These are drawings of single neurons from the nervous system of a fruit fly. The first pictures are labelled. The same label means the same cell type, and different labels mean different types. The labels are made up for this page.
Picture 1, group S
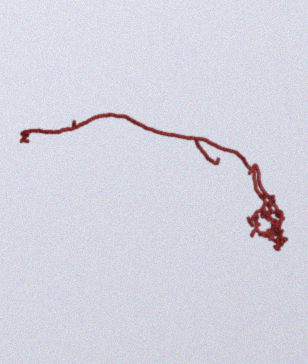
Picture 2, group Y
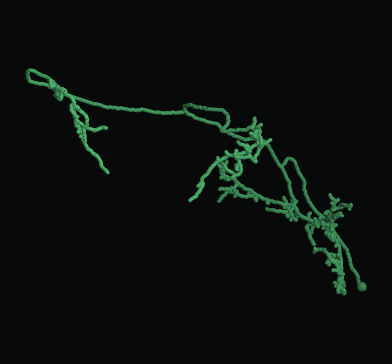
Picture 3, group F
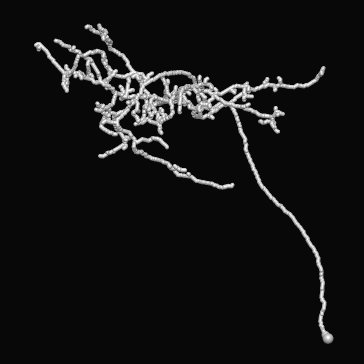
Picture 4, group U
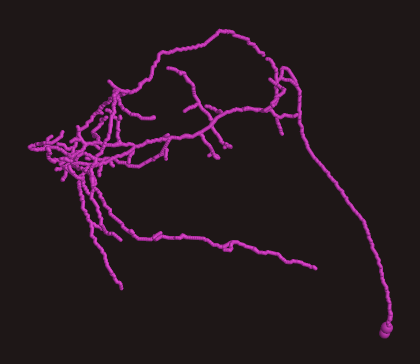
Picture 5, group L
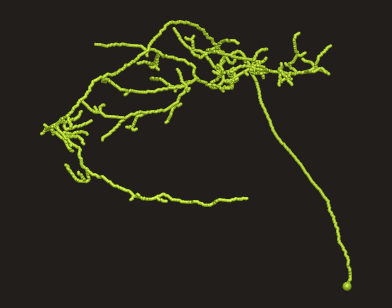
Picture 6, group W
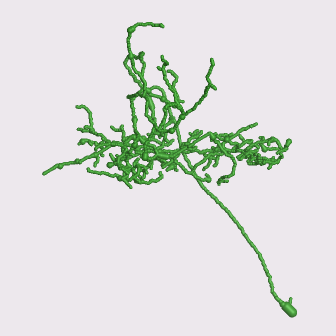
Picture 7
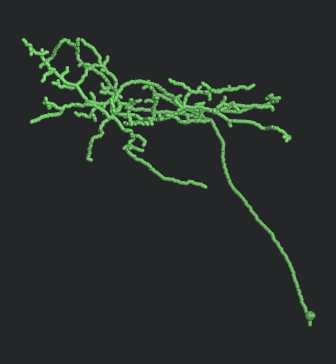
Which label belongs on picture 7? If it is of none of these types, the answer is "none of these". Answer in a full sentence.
It belongs to group F.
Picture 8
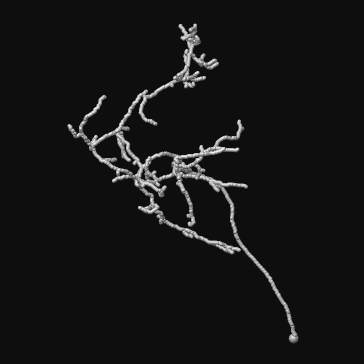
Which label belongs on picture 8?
It belongs to group F.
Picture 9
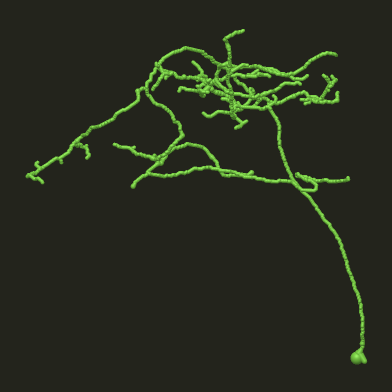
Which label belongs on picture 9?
It belongs to none of these.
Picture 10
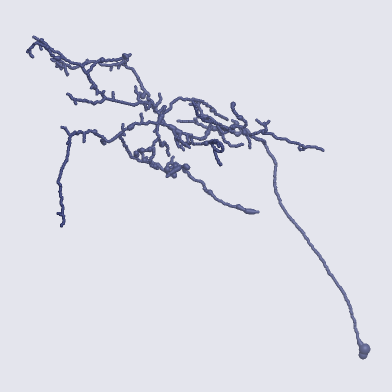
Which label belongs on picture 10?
It belongs to group F.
